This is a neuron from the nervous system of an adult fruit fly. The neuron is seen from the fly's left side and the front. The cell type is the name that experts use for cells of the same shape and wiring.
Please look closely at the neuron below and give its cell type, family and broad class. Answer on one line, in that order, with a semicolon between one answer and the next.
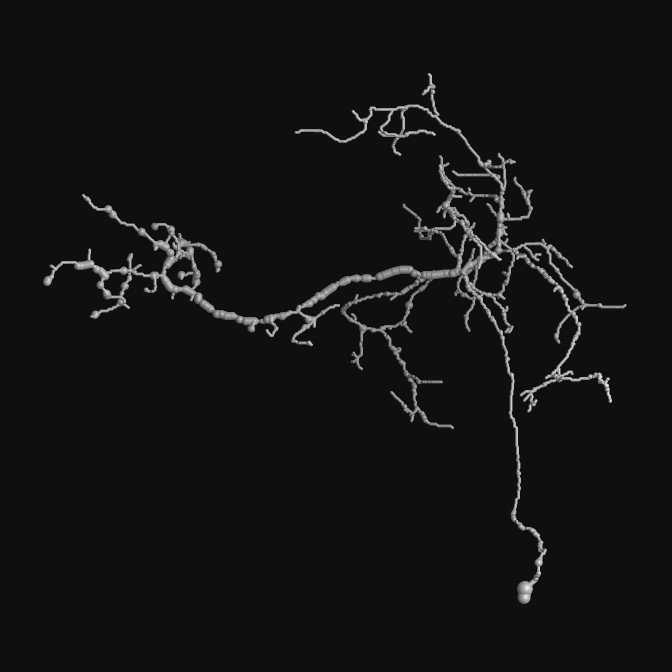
CB1918; hemilineage LB3; central-brain intrinsic neuron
